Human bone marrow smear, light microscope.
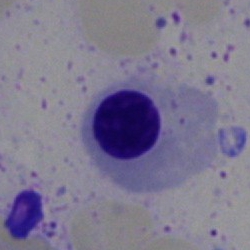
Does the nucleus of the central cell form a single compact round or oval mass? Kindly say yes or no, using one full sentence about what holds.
Yes, the shape of the nucleus is one compact round or oval mass.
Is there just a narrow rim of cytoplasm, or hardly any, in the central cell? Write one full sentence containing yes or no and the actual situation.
No, around the nucleus lies a wide area of cytoplasm.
